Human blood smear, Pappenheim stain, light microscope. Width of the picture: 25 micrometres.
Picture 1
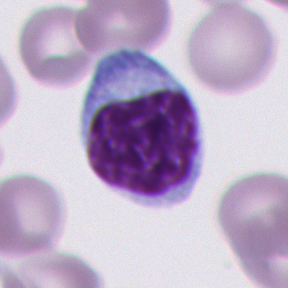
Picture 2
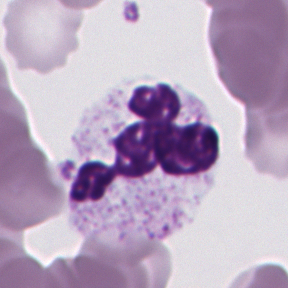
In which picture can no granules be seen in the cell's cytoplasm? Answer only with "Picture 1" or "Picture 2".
Picture 1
